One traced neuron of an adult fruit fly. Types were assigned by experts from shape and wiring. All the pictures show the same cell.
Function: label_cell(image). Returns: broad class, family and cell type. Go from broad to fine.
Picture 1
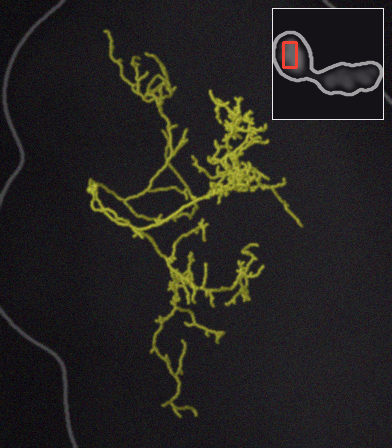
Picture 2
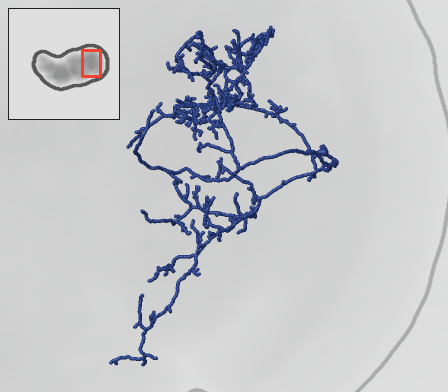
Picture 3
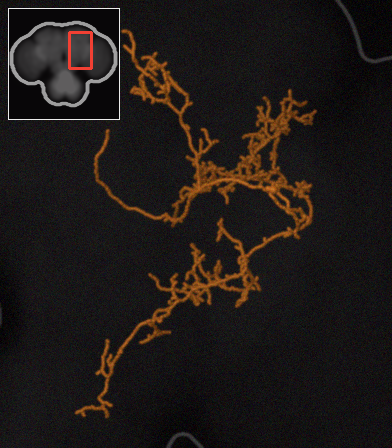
central-brain intrinsic neuron; hemilineage VLPa1_lateral; PVLP206m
